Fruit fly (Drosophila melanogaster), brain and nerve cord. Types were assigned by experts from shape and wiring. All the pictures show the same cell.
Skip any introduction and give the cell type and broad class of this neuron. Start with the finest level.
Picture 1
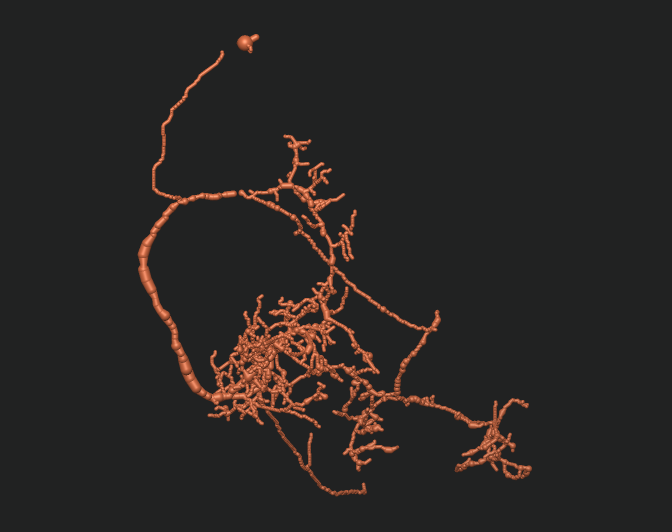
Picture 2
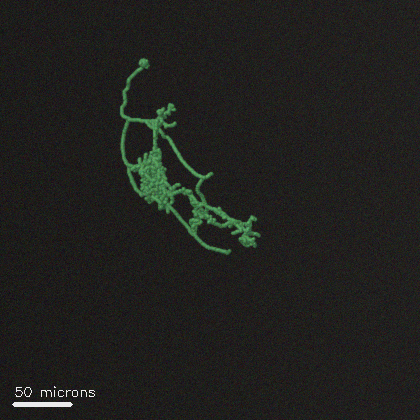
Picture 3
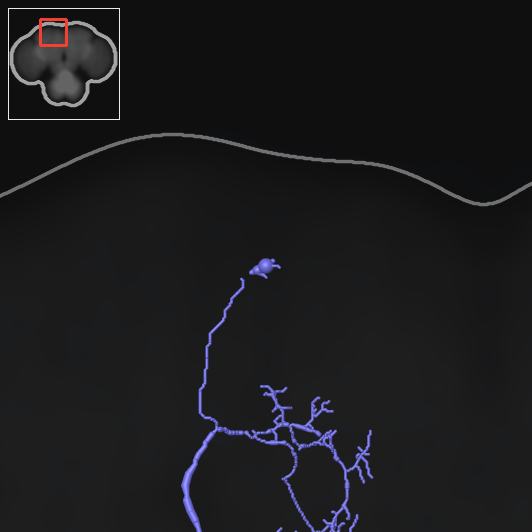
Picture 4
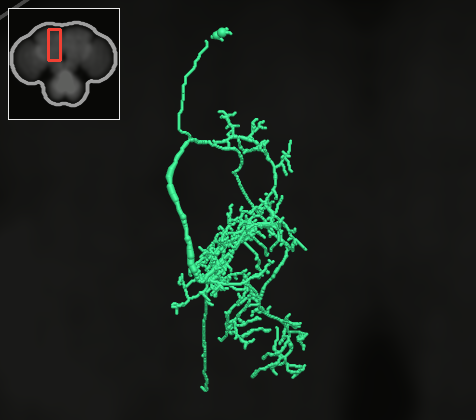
LAL012; central-brain intrinsic neuron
